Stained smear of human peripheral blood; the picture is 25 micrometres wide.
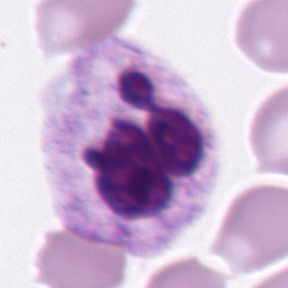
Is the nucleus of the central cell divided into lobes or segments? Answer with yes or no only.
Yes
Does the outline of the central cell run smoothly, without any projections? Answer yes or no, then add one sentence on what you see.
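Yes. The cell outline is smooth and oval, longer from top to bottom than from side to side.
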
